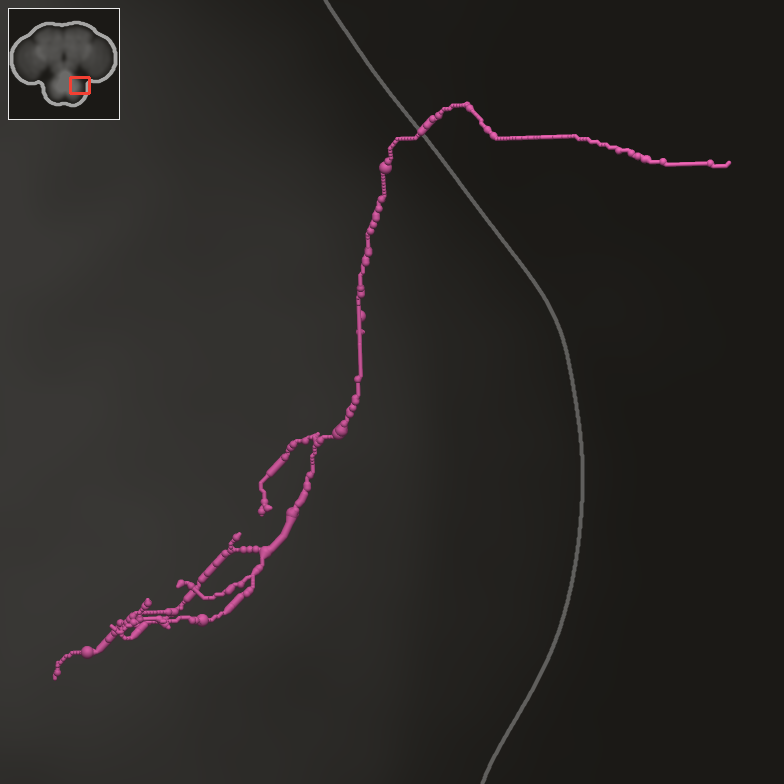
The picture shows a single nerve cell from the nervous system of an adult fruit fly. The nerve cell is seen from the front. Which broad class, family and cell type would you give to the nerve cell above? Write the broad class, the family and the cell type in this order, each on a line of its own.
sensory neuron entering the nerve cord
class mechanosensory tactile
SNta11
